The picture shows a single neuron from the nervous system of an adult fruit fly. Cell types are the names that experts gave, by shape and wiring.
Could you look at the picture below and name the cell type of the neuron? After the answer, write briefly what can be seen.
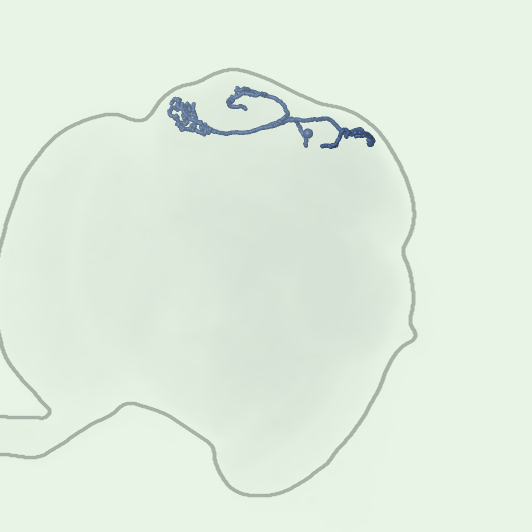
The cell type is CB1033. This is a central-brain intrinsic neuron. Its cell body lies at the top of the picture. In this view it is more than twice as wide as it is tall.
